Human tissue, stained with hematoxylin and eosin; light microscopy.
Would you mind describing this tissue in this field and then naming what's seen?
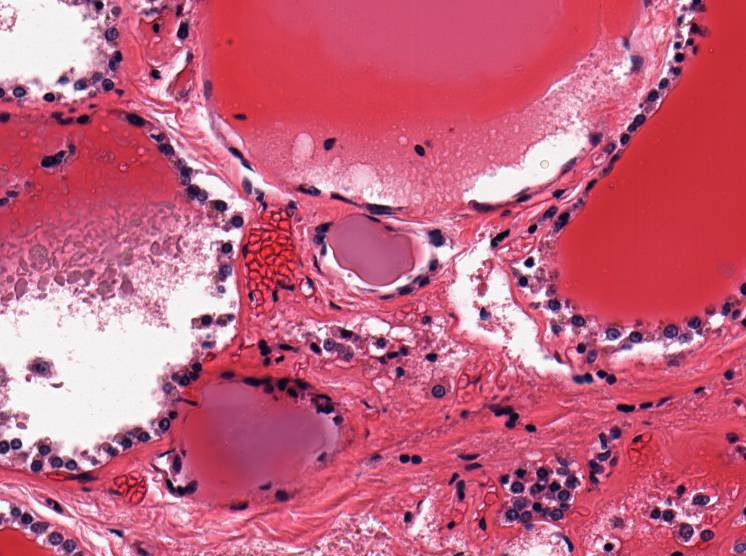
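Follicles lined by a single layer of flattened to low cuboidal cells; nuclei small, dark, round. Colloid in the left-side follicles frothy, with many clear white spaces. Tight cluster of red blood cells in a small vessel between follicles, left of centre. Thin bands of pink fibrous stroma between follicles, widest across the lower part of the field. Tissue: thyroid.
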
